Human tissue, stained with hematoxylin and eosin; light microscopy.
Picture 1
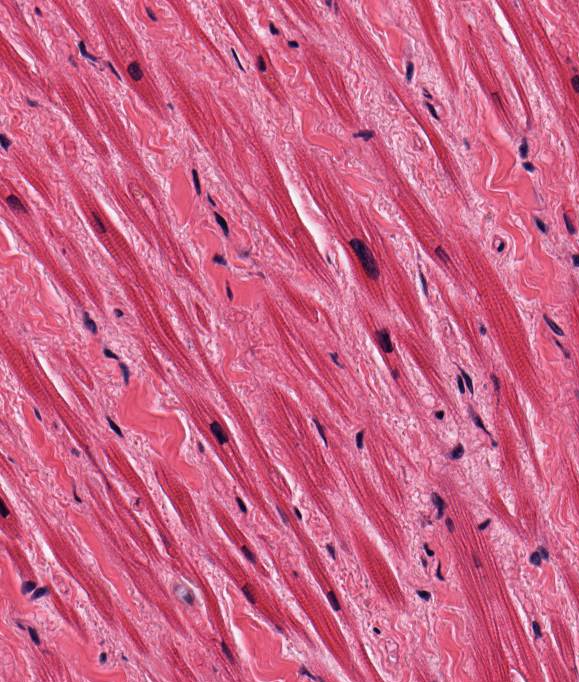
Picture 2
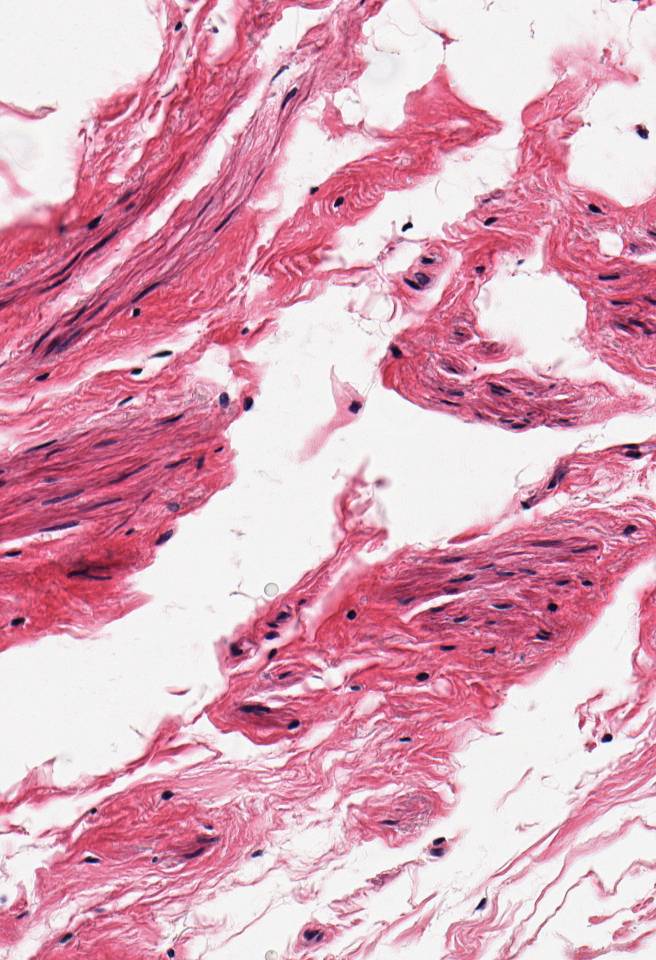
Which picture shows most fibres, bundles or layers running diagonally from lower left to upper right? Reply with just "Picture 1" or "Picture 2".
Picture 2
